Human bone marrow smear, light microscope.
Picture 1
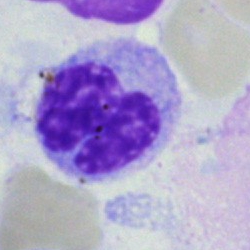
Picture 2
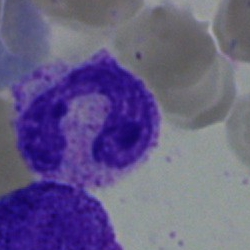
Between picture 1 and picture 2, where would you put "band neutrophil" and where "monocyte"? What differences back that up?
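So, picture 1's the monocyte and picture 2's the band neutrophil. Look at the nuclei first: the monocyte's is indented by a cleft, which makes it kidney-like, and it sits toward the lower left, leaving more cytoplasm up at the upper right. The band neutrophil's nucleus, on the other hand, is a thick curved band wrapped around a pale central area, a bit like a ring or a horseshoe.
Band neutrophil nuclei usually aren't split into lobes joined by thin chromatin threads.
In both the chromatin is dark purple and clumped: in the monocyte with paler patches between the clumps, in the band neutrophil coarsely so, with no nucleoli visible.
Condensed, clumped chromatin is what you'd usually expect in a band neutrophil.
The monocyte has a moderate rim of pale blue-grey cytoplasm around its nucleus.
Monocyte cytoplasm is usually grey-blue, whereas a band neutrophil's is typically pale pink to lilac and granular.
And the band neutrophil's outline is roughly round, with a slightly uneven edge.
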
